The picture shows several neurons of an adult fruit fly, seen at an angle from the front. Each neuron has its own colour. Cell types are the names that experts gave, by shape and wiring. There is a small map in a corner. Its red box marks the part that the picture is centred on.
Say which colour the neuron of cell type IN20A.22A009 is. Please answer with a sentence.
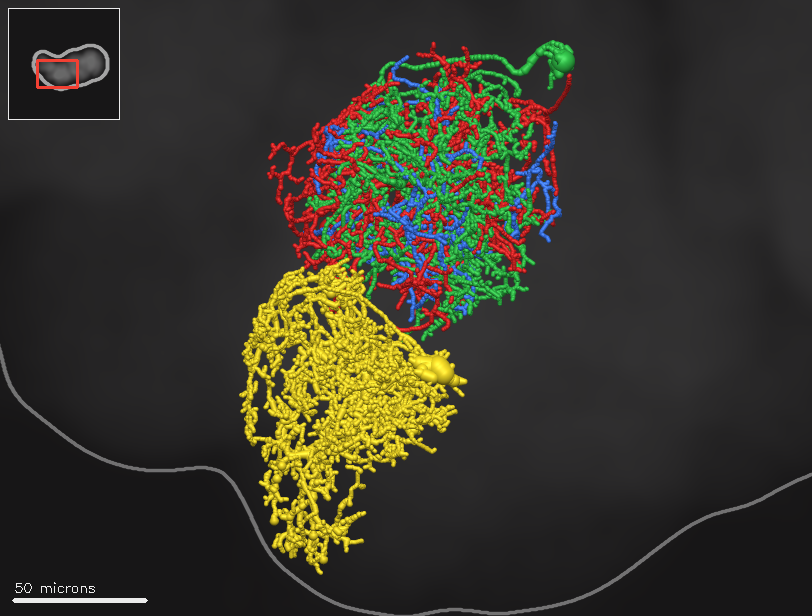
The colour is blue.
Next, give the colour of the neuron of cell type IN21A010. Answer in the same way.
The colour is red.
